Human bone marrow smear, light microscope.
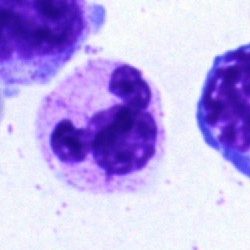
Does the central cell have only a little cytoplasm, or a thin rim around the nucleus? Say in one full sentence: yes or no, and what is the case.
No, the cytoplasm of this cell is abundant.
